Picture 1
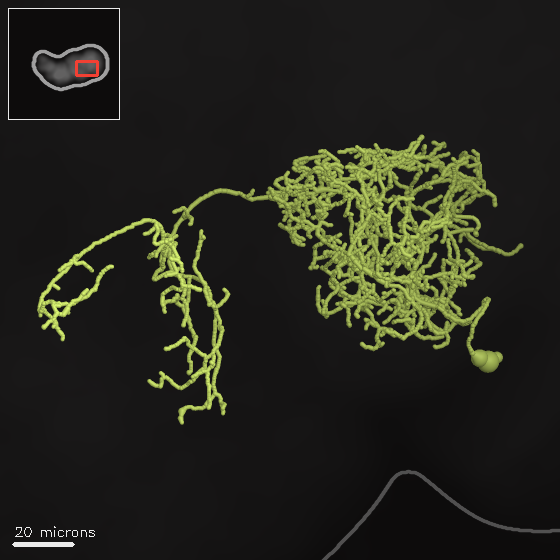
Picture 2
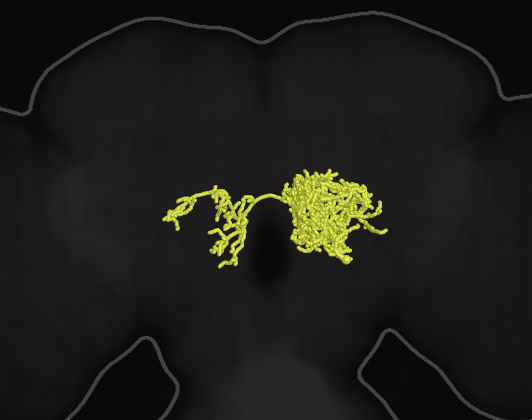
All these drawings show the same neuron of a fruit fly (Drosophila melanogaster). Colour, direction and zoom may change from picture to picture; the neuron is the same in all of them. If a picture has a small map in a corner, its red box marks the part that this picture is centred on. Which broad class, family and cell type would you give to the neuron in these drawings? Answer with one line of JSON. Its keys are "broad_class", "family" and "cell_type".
{"broad_class": "central-brain intrinsic neuron", "family": "hemilineage ALl1_dorsal", "cell_type": "LN60"}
